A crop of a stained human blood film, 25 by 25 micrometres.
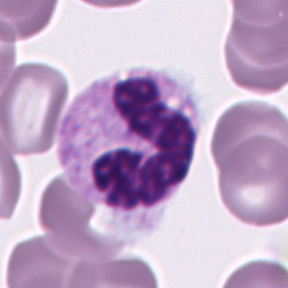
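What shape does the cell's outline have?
Roughly round.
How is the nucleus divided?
Into more than two lobes, linked together in a curved chain.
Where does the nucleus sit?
Toward the right side of the cell, leaving more of the plentiful, pale pinkish-lilac cytoplasm on the left.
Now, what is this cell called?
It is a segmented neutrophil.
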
